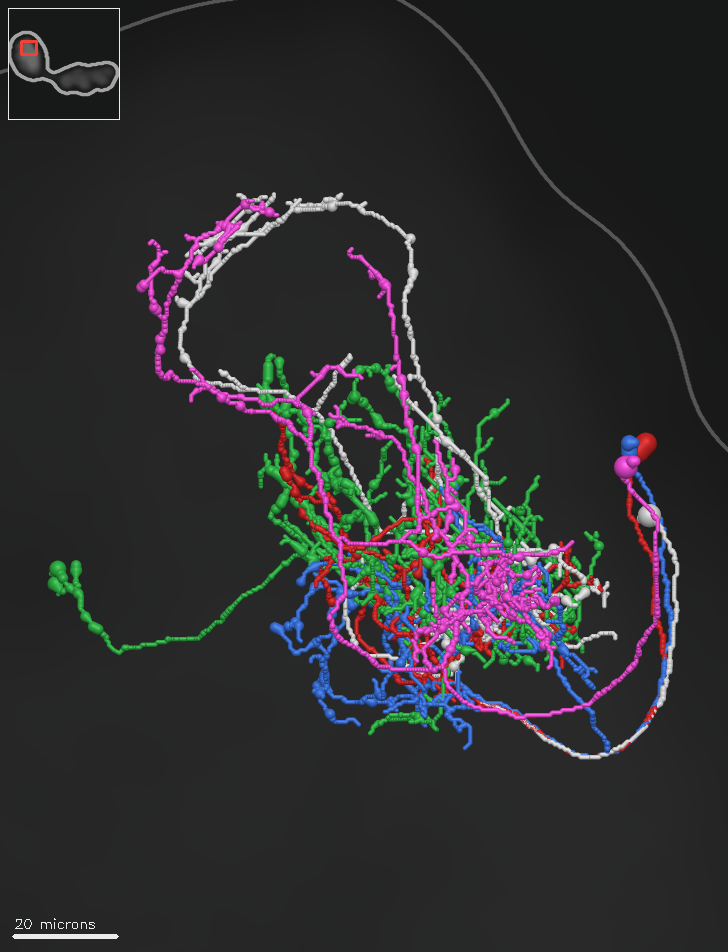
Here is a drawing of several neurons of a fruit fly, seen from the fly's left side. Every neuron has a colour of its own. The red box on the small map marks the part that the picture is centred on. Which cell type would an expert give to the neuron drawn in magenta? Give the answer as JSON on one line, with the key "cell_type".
{"cell_type": "CB2495"}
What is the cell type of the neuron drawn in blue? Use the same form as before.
{"cell_type": "PLP087"}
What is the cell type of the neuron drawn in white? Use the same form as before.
{"cell_type": "PLP089"}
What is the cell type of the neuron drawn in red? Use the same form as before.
{"cell_type": "PLP086"}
